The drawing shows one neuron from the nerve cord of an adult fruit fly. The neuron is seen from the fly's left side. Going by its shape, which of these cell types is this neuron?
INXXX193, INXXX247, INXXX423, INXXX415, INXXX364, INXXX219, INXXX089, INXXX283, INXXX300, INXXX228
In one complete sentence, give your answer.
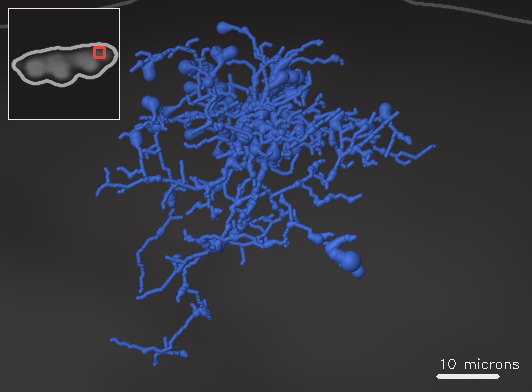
This neuron counts as a member of the cell type INXXX364.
